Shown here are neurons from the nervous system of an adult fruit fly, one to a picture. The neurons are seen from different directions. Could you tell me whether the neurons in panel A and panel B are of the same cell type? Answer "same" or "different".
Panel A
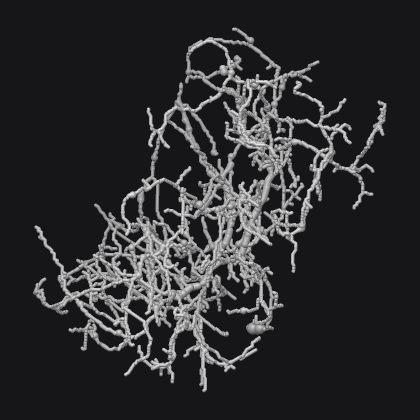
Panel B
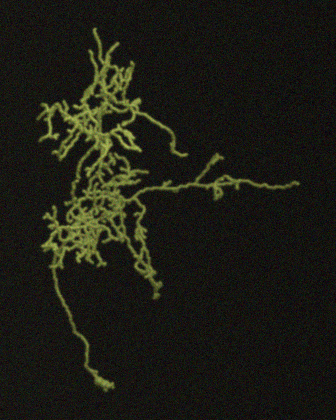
different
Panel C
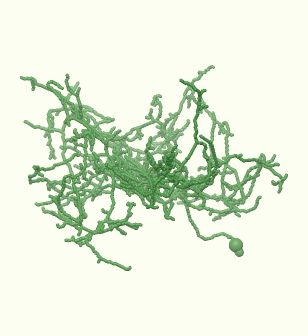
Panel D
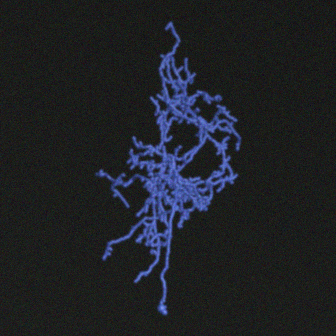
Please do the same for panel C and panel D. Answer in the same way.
different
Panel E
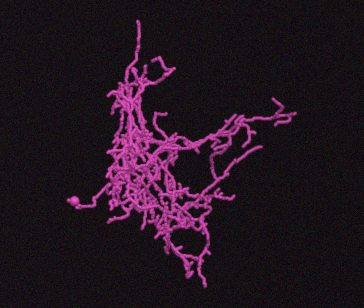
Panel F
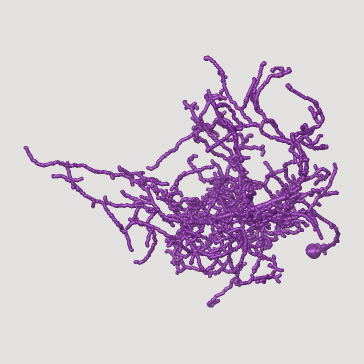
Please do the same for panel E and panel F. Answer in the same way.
different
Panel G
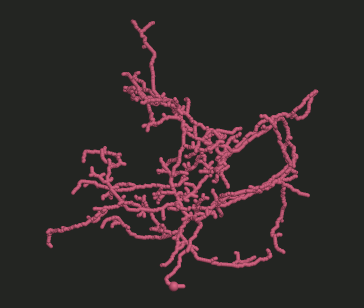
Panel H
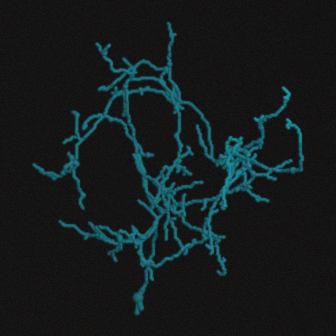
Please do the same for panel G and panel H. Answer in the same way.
same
